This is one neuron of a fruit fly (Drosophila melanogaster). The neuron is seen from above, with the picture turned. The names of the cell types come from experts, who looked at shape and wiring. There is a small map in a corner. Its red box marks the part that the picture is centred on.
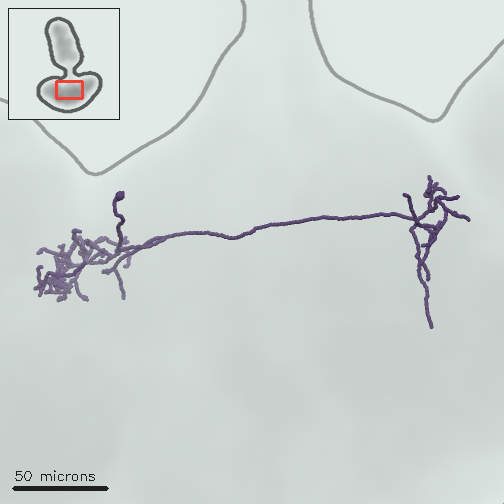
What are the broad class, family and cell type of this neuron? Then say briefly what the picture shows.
It is a central-brain intrinsic neuron. The family is hemilineage DM4_ventral. The cell type is CB1980. It lies in the brain. Its cell body lies on the left of the picture. By the scale bar it is about 250 microns wide in this view.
